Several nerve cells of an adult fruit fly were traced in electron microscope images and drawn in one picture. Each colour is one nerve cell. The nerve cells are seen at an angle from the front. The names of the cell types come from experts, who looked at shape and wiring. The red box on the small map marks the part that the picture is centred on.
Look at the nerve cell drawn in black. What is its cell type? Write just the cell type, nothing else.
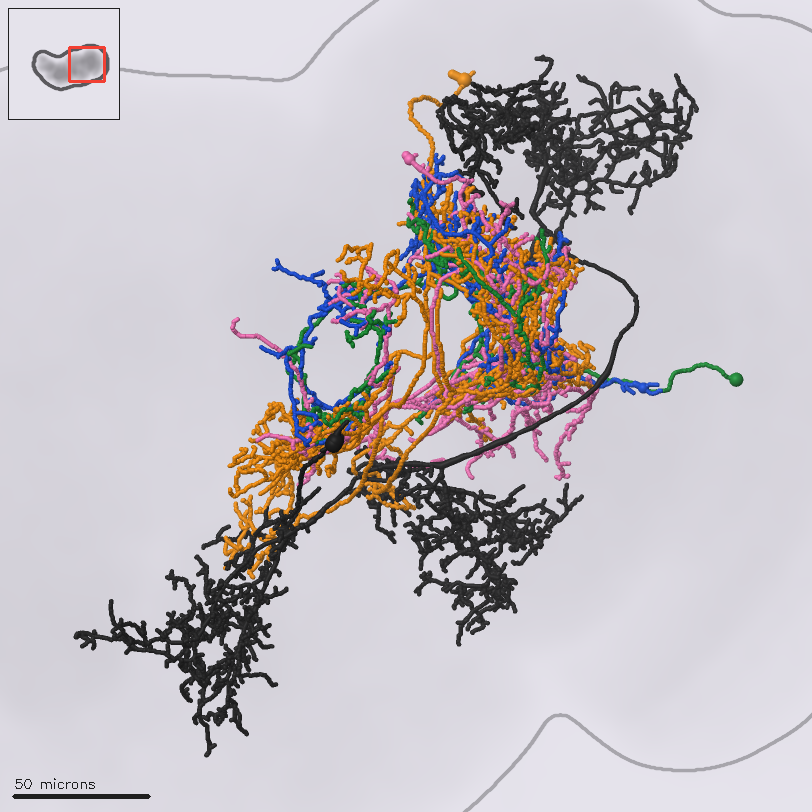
mALB1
